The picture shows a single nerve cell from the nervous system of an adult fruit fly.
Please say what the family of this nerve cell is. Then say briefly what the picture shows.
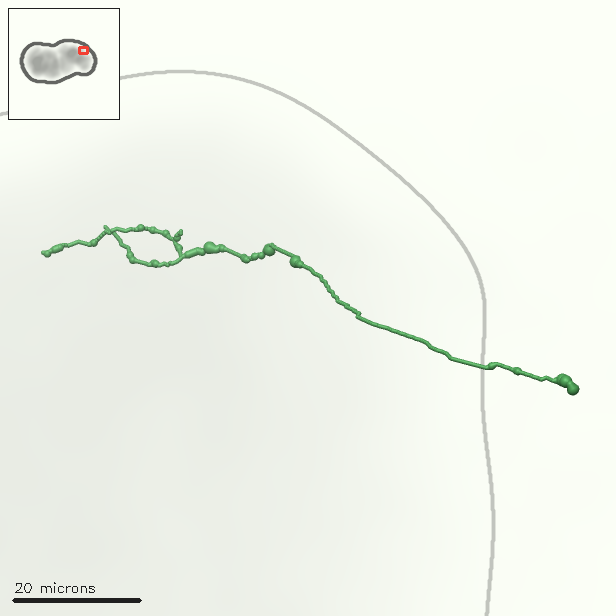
The name of its family is class mechanosensory tactile. This is a sensory neuron entering the nerve cord. The drawing shows no cell body. By the scale bar it is about 85 microns wide in this view. It has a dozen or fewer branch ends.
